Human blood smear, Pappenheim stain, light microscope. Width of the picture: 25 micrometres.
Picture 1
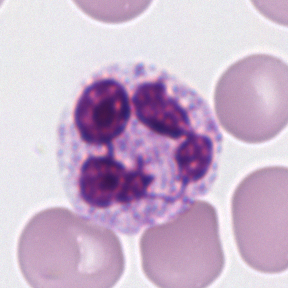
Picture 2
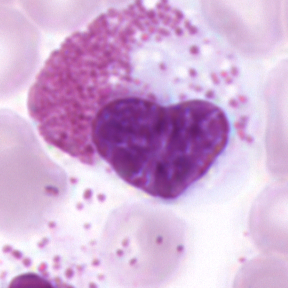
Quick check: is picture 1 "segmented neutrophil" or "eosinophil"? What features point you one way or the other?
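The first picture is the segmented neutrophil, and the second is the eosinophil. Look at the granules first: in picture 1 they are fine, small and lilac, scattered throughout the cytoplasm, while in picture 2 they are coarse, round and reddish-pink, of fairly even size, and packed most densely above and to the left of the nucleus.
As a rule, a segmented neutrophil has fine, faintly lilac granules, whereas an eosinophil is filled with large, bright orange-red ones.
Now the nucleus: in picture 1 it is divided into four separate lobes, joined by thin thread-like strands.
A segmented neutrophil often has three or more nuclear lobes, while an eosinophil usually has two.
The chromatin is dark purple in both cells, coarsely clumped in the neutrophil and dense in the eosinophil.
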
